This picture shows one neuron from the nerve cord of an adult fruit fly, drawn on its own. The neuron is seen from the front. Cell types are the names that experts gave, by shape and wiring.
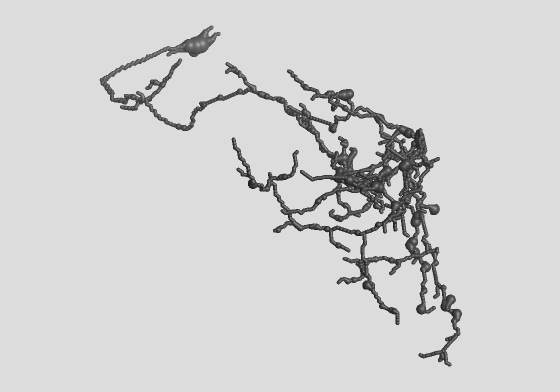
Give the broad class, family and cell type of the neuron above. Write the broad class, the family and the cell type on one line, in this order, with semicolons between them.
nerve-cord intrinsic neuron; hemilineage 03B; IN03B088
